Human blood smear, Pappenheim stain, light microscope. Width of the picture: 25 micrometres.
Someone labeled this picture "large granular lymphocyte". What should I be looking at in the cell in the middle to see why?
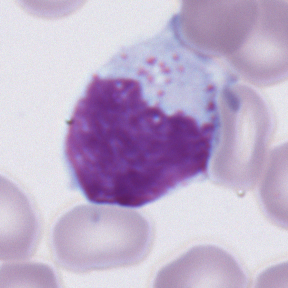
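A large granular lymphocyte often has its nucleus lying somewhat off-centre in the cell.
Here the nucleus occupies the lower left part of the cell, so its position goes with that.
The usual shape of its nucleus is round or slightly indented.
This nucleus is a single unlobed mass, but the border facing the cytoplasm is irregular and jagged, and that border does not fit the usual shape. The nucleus is about 12 micrometres across, with dense, dark purple, coarsely clumped chromatin. A few scattered red-purple granules lie in the cytoplasm.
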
